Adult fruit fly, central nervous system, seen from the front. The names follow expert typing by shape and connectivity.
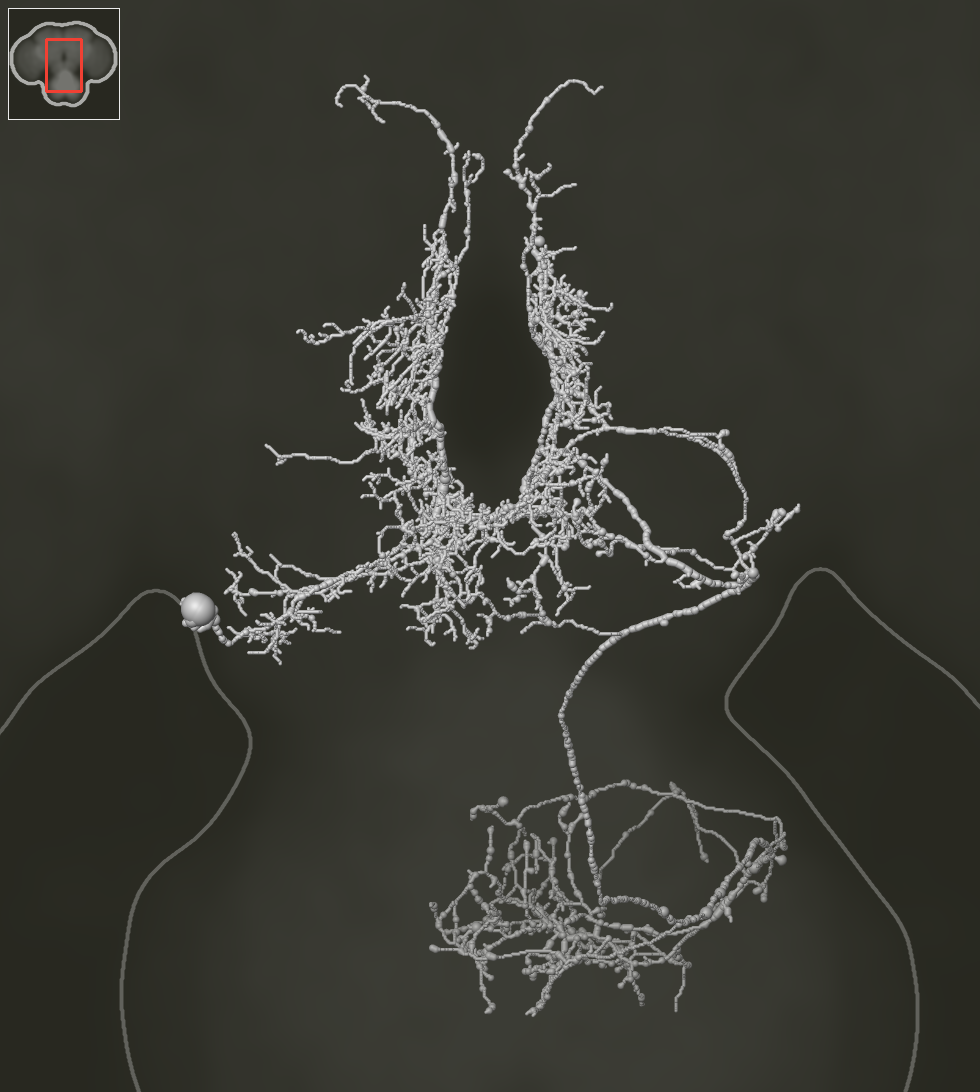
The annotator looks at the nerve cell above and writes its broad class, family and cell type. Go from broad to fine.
descending neuron; DNge; DNge053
